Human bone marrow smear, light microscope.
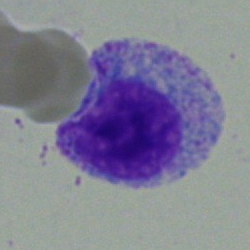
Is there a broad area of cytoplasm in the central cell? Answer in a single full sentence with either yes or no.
Yes, its nucleus is set within plentiful cytoplasm.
